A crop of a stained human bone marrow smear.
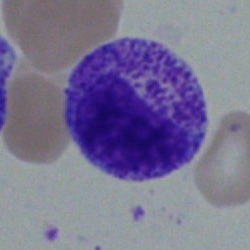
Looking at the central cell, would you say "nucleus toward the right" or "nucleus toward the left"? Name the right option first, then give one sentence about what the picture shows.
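Nucleus toward the left. The nucleus lies in the lower-left part of the cell.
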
